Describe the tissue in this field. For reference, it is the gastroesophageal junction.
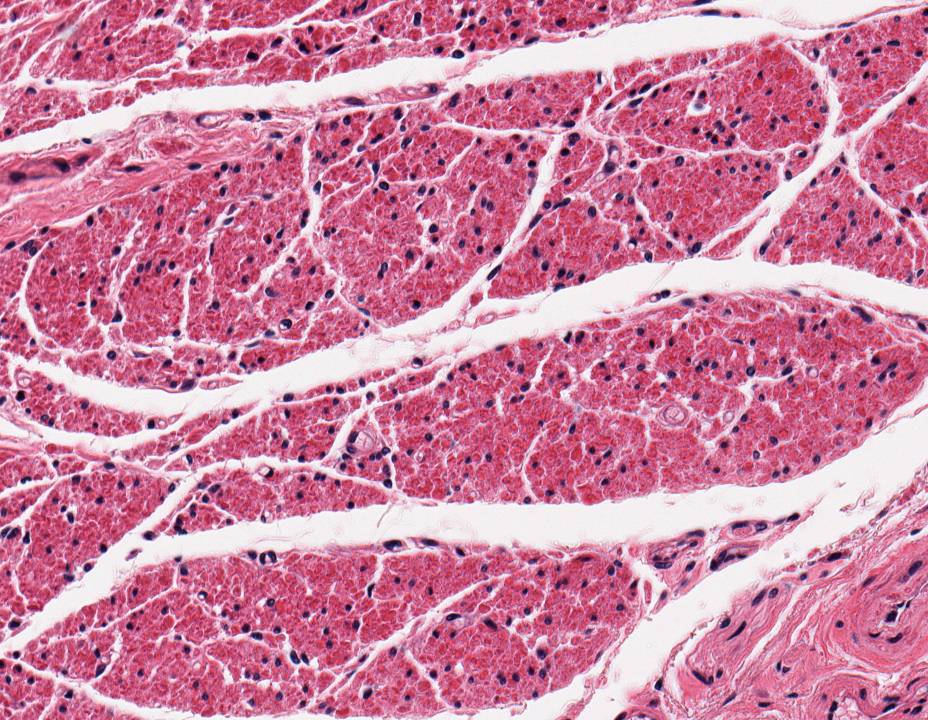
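Bundles of smooth muscle cells, cut transversely: small, closely packed polygonal profiles. Muscle cell cytoplasm deep red-pink. Lower right corner: paler pink wavy fibrous tissue with elongated nuclei. No epithelium or glands in the field.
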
